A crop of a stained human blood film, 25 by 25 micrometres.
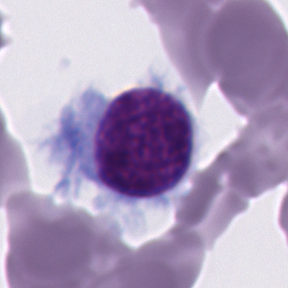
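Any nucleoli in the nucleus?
None visible.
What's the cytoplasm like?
Very pale, nearly colourless apart from blue streaks, with fine blue hair-like projections fringing it, mostly on the left side, and no granules.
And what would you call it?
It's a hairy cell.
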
